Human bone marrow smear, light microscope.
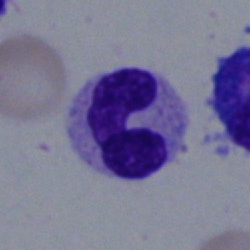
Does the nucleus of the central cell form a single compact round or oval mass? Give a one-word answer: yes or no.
No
